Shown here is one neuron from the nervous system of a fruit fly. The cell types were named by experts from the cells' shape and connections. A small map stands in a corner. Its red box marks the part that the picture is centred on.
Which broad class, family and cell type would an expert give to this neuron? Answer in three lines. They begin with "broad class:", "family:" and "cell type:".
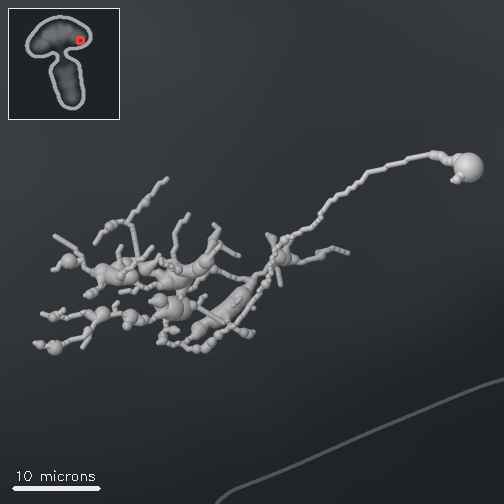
broad class: optic-lobe intrinsic neuron
family: Dm
cell type: Dm8a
